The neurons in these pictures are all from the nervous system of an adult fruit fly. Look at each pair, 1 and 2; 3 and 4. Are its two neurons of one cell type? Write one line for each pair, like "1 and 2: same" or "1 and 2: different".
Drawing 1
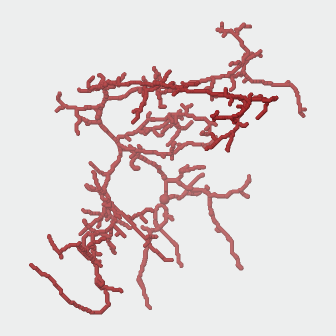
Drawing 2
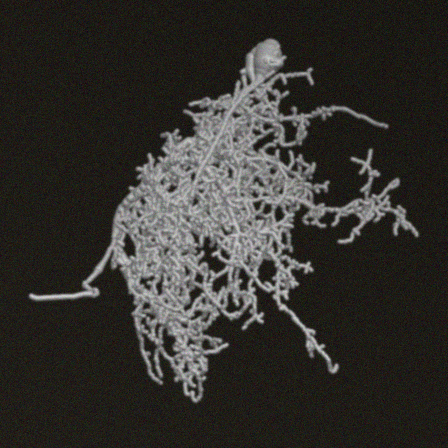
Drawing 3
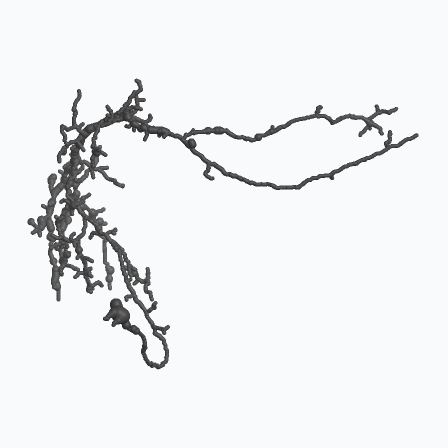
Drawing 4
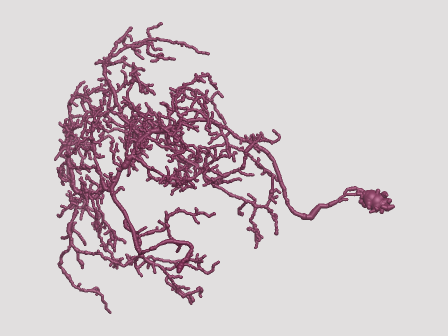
1 and 2: different
3 and 4: different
